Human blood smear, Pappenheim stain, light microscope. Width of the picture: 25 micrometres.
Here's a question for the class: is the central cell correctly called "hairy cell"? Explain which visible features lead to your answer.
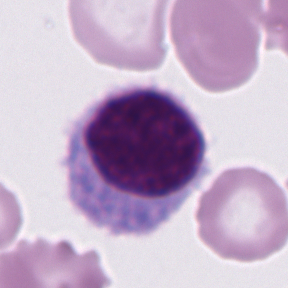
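Check the cell's edge first: it is slightly ragged, with tiny fine projections. The cell is a hairy cell, and the name fits. Next, the nucleus: no nucleoli can be seen, a point that would suit either name.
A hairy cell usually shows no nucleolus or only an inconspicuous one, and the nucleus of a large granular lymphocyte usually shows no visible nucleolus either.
The nucleus is round, about 10 micrometres across, stains dark purple throughout, and has coarsely clumped chromatin with small lighter patches between the dark clumps. It fills about 60% of the cell's area and lies toward the upper right of a cell about 13 micrometres across. No vacuoles are seen in the cytoplasm, and the red cells lying around the cell do not touch it.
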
